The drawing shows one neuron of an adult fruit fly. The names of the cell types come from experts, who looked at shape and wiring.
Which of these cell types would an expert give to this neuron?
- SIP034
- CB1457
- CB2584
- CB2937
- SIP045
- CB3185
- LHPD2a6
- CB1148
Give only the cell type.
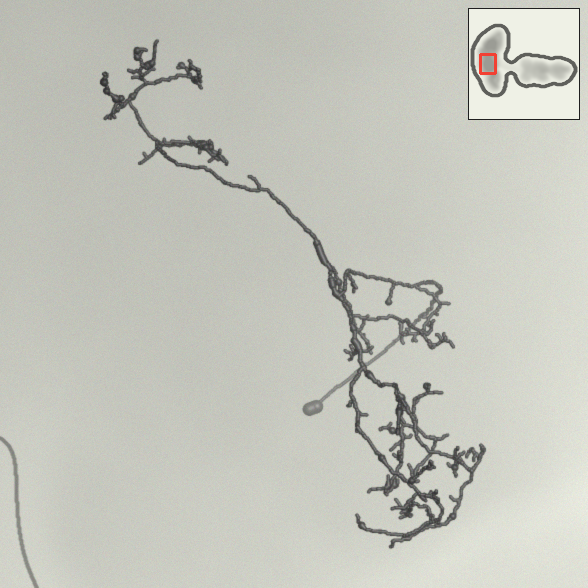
LHPD2a6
